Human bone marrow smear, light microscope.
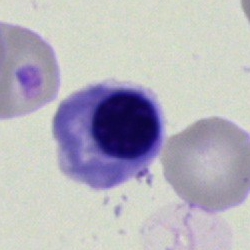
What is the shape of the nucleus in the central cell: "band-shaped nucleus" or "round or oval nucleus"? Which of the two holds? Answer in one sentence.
A single compact round or oval mass makes up the nucleus.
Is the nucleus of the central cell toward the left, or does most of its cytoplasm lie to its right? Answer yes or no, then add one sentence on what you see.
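No. The nucleus sits off-centre, toward the right side of the cell.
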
